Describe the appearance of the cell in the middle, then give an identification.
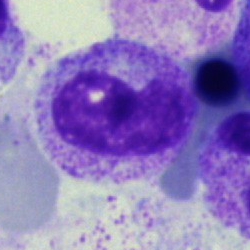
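Look first at the chromatin: dark purple, with a mottled, partly clumped texture. Many small purple granules fill the cytoplasm, though just above the nuclear notch it is paler and holds fewer of them. Notice that no vacuoles appear in the cytoplasm. This cell is a metamyelocyte.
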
